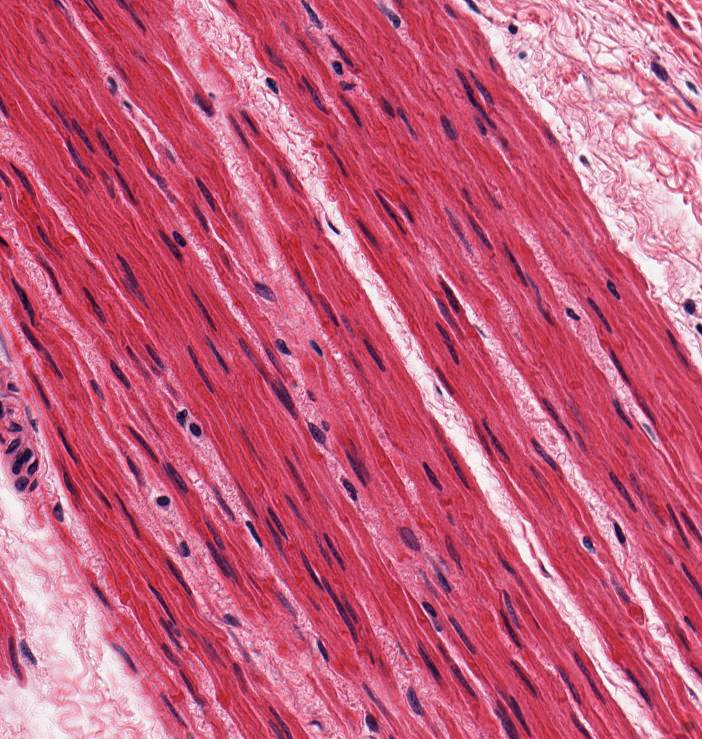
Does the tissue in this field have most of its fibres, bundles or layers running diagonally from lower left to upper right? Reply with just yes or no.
No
